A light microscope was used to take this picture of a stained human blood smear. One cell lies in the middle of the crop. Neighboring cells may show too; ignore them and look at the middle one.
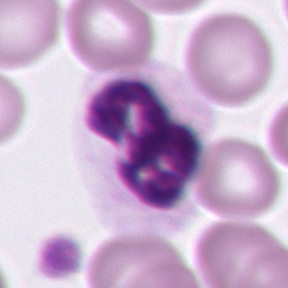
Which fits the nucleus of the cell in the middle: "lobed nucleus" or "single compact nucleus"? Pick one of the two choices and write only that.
Lobed nucleus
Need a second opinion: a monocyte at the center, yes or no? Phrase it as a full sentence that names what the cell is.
No, the cell at the centre of the crop is a segmented neutrophil and not a monocyte.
